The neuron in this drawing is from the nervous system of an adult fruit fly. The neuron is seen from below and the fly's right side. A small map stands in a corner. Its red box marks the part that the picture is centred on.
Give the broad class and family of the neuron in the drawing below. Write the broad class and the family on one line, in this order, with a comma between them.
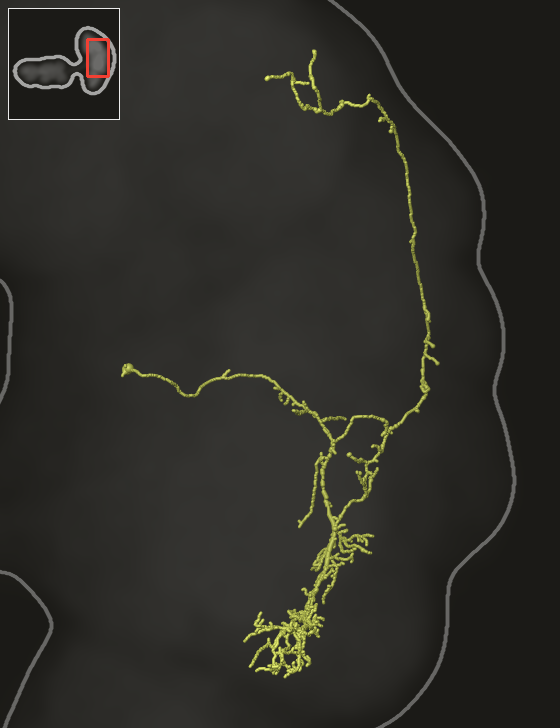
central-brain intrinsic neuron, hemilineage DM4_dorsal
